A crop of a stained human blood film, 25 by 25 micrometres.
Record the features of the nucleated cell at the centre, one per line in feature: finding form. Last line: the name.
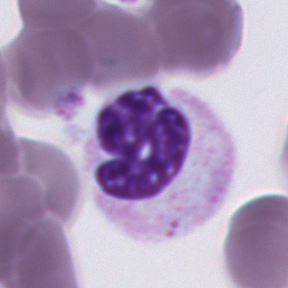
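Nucleoli: none that I can see in the nucleus
Cytoplasm: abundant, pale pink
Granules: fine, pink-violet, scattered throughout
Vacuoles: none in the cytoplasm
Name: segmented neutrophil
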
